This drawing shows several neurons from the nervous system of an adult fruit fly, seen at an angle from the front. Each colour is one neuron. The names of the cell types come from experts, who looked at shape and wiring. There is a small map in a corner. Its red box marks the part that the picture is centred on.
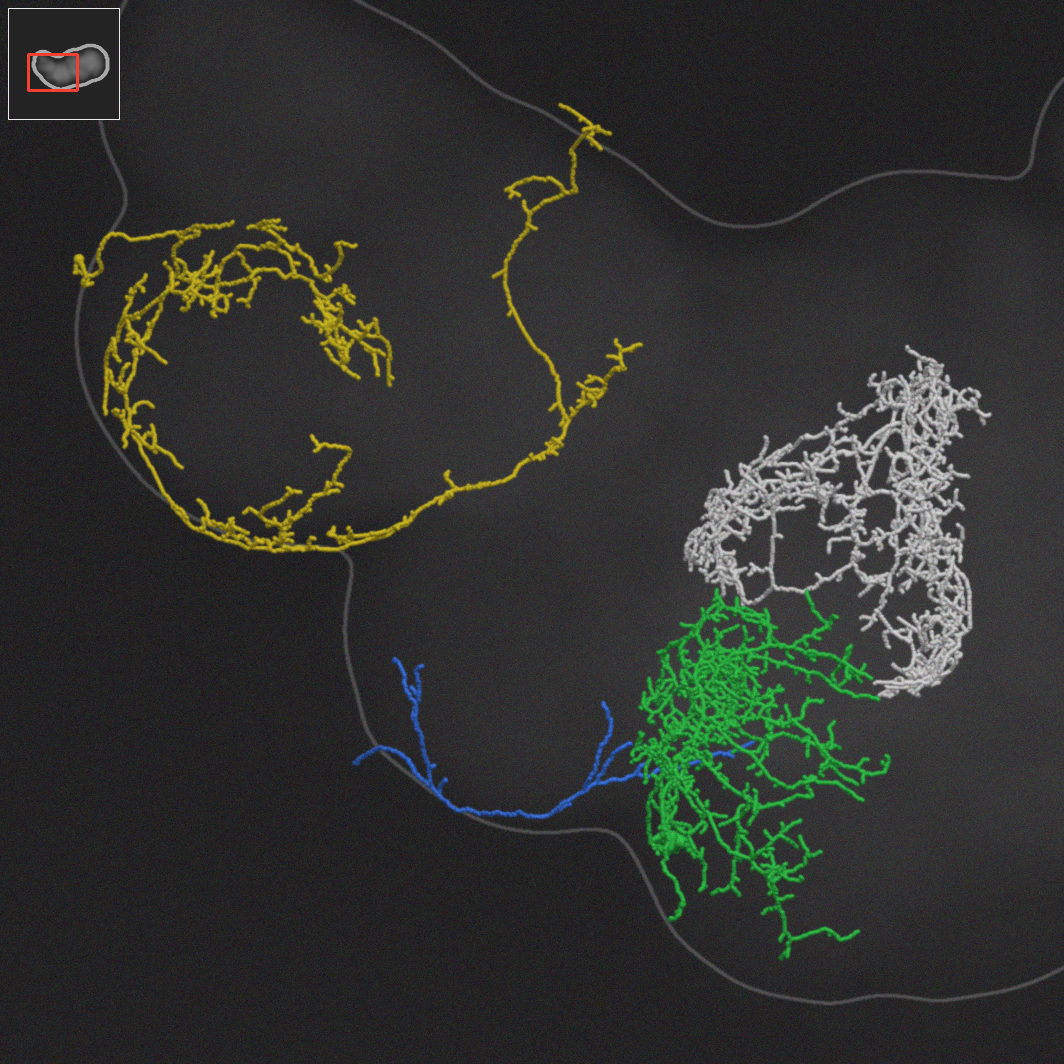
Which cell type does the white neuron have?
IN21A009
